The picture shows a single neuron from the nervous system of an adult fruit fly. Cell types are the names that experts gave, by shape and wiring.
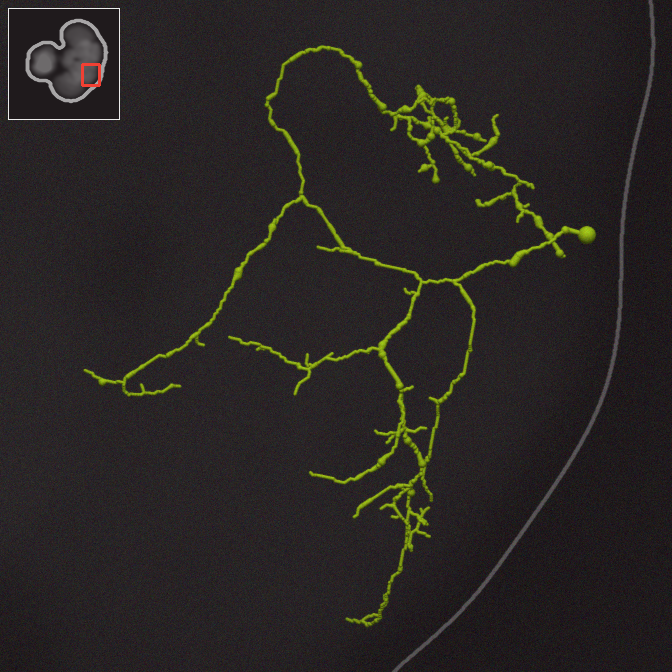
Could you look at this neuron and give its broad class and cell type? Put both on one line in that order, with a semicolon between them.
central-brain intrinsic neuron; SMP430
